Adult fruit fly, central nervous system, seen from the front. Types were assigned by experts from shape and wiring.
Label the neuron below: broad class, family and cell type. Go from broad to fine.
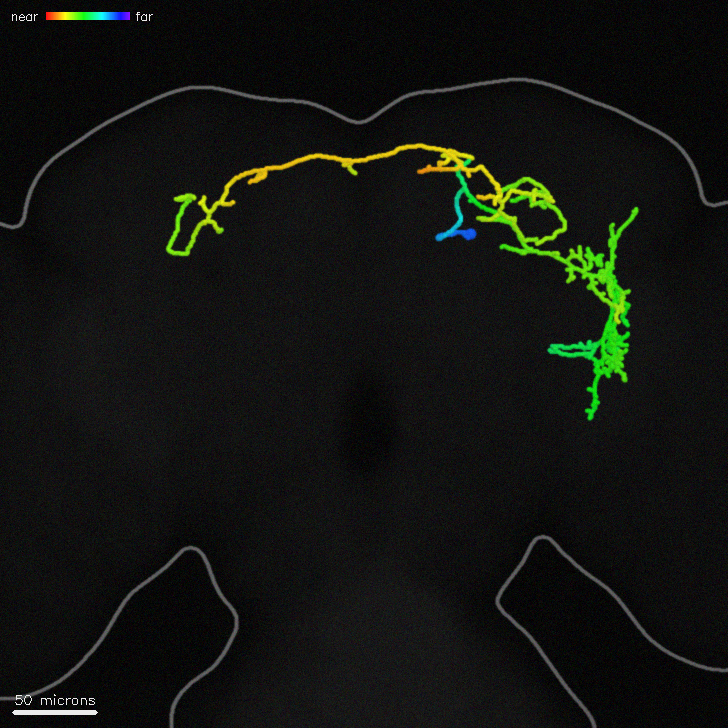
central-brain intrinsic neuron; hemilineage DM4_dorsal; pC1_8c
